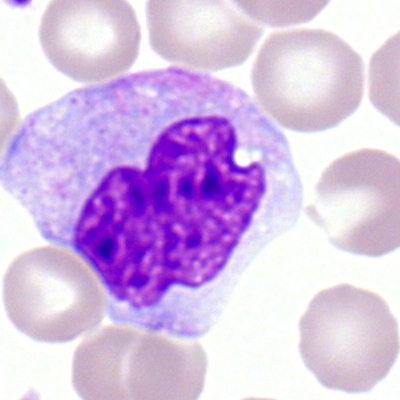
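Monocyte: centre of the field. The nucleus is irregular and folded, notched at its upper right. Its chromatin is lacy, with scattered darker clumps, not uniformly dense. Abundant cytoplasm stains pale greyish-blue. Against the upper right edge of the nucleus lies a small, clear, round vacuole.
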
